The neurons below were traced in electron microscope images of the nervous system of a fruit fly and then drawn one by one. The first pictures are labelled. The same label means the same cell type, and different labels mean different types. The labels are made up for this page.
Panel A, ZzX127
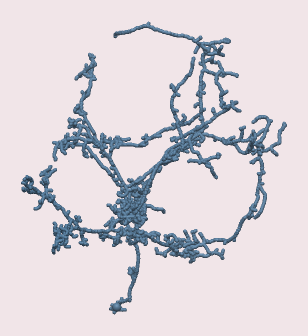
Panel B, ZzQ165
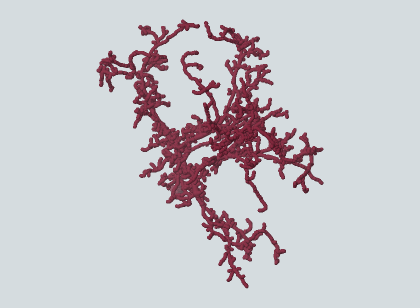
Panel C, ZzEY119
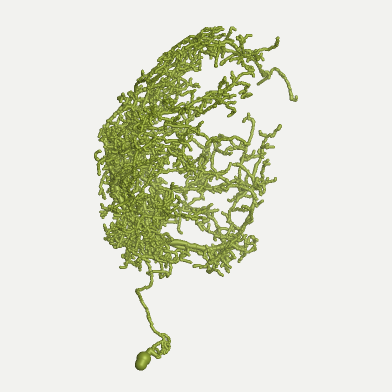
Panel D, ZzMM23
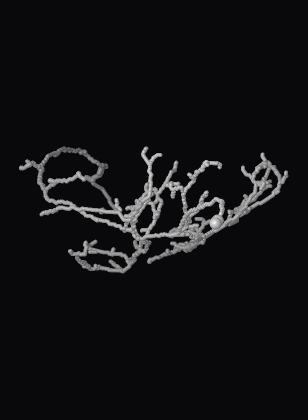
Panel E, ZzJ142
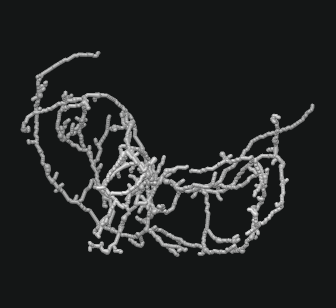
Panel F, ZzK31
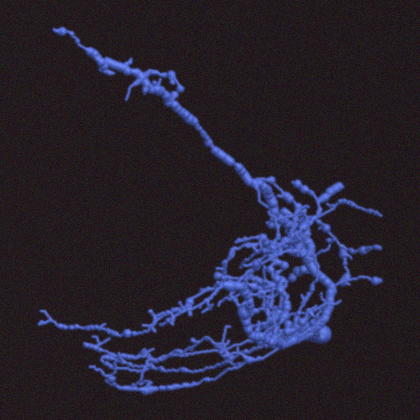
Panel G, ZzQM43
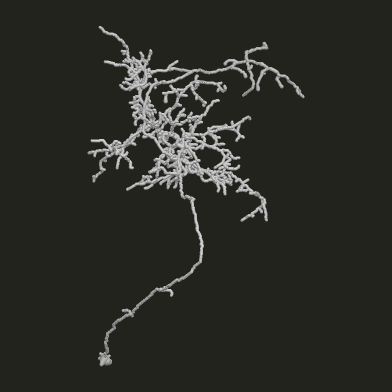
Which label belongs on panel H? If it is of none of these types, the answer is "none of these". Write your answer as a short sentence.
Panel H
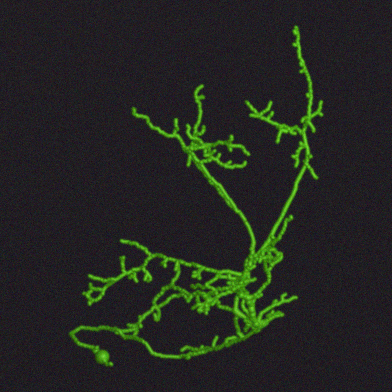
It belongs to ZzK31.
